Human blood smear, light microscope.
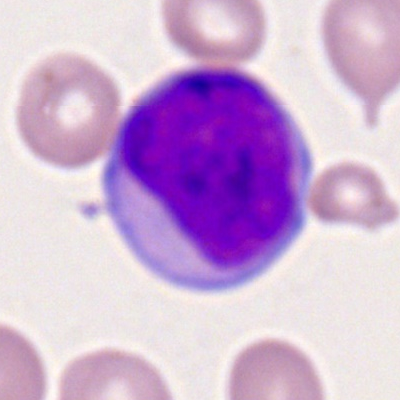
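Myeloblast in a stained blood smear. The nucleus seems to fill most of the cell, set toward the upper right. Its chromatin looks finely textured rather than coarsely clumped. Pale blue cytoplasm forms a crescent, widest, it appears, on the lower-left side.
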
